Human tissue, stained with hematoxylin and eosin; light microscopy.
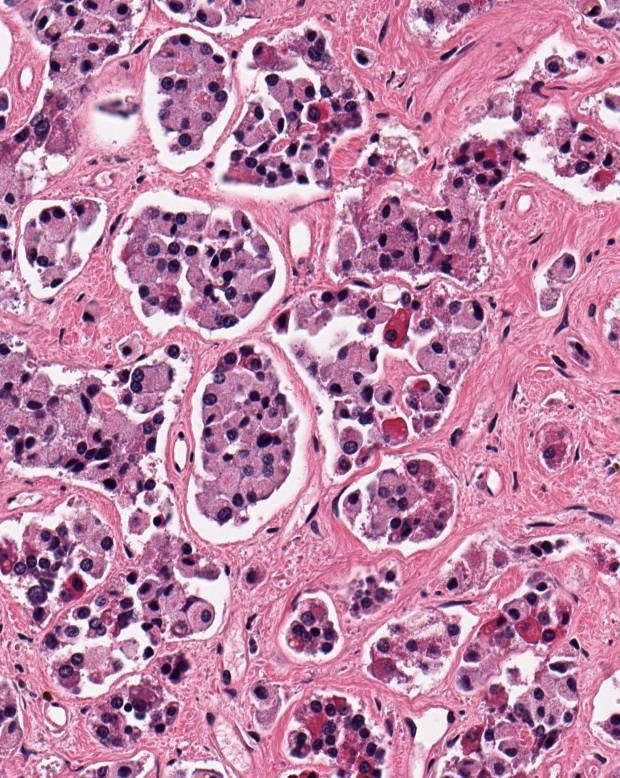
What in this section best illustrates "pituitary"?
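Throughout this pituitary section the cells sit in rounded nests, with bands of pink fibrous stroma between them. The nested cells are polygonal, with plenty of finely granular purple-pink cytoplasm and mostly one round, dark nucleus each.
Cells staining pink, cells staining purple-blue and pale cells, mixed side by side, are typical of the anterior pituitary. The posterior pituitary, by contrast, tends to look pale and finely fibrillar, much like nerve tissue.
The nests here are solid, with no central gland lumens.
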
